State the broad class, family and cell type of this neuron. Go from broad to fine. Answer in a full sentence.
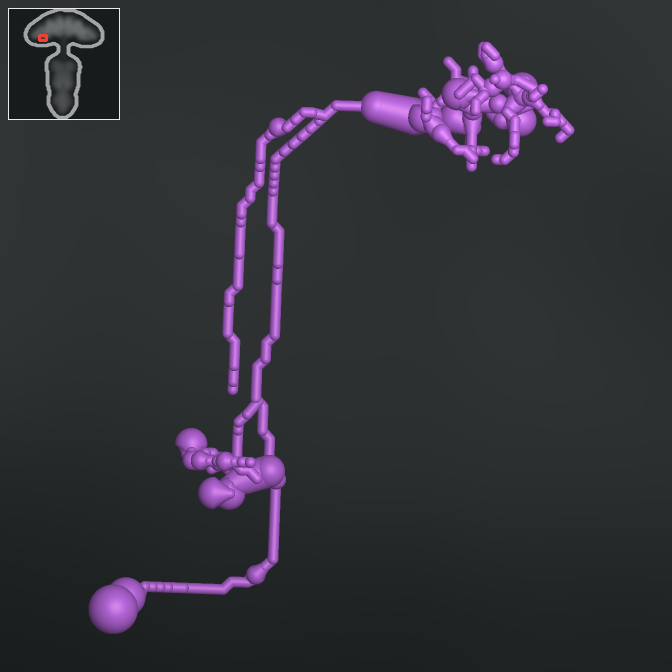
An optic-lobe intrinsic neuron of the T family, type T5d.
